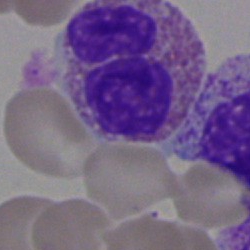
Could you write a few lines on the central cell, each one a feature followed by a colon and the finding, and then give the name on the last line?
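Chromatin: dark purple, coarse, small paler spots
Nucleoli: none distinct in either nuclear mass
Cytoplasm: filled with reddish-pink granules
Outline: roughly round
Name: eosinophil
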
